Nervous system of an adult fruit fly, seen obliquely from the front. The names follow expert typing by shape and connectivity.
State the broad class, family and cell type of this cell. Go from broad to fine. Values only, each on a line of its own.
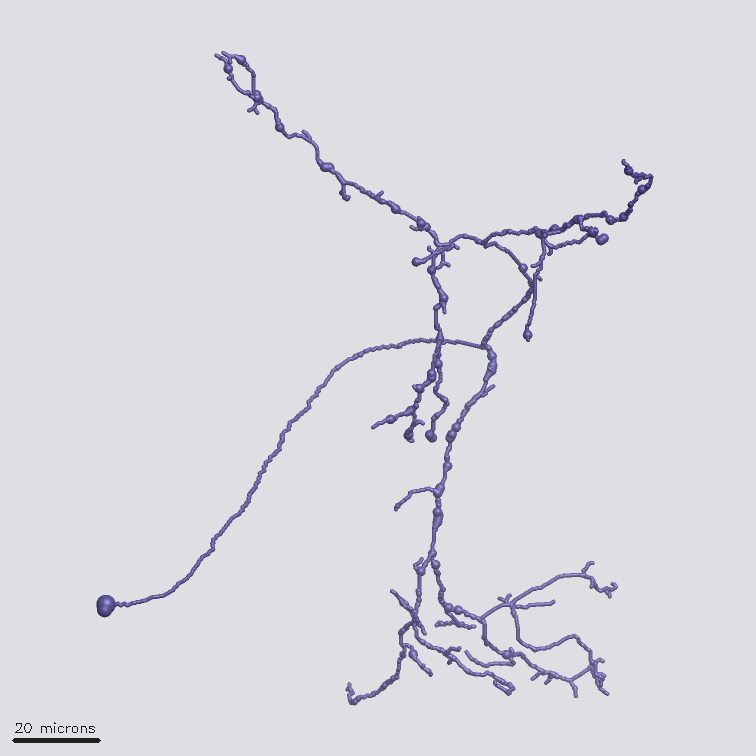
central-brain intrinsic neuron
hemilineage PSa1
VES024_a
